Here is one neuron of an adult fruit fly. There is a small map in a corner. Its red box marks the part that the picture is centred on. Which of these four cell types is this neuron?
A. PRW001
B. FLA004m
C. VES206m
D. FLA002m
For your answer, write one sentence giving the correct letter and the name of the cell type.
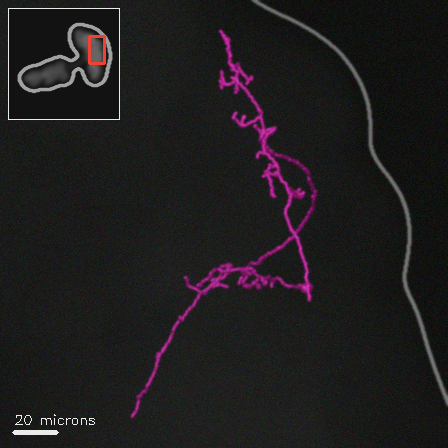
The cell type to which the neuron belongs is option D, FLA002m.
